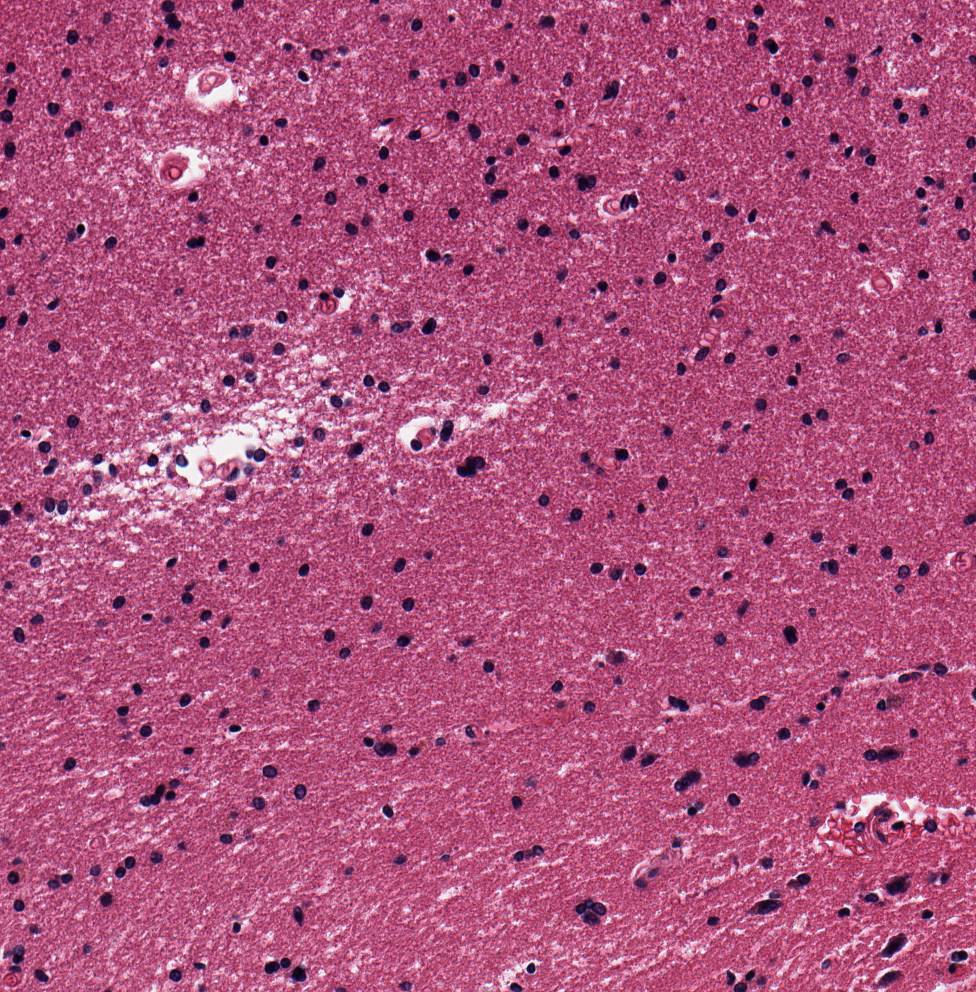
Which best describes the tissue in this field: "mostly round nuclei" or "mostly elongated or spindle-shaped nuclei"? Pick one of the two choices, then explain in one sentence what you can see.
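Mostly round nuclei. Most nuclei are small, round and darkly stained, with little visible cytoplasm.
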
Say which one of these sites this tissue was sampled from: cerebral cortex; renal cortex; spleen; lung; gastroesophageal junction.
cerebral cortex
